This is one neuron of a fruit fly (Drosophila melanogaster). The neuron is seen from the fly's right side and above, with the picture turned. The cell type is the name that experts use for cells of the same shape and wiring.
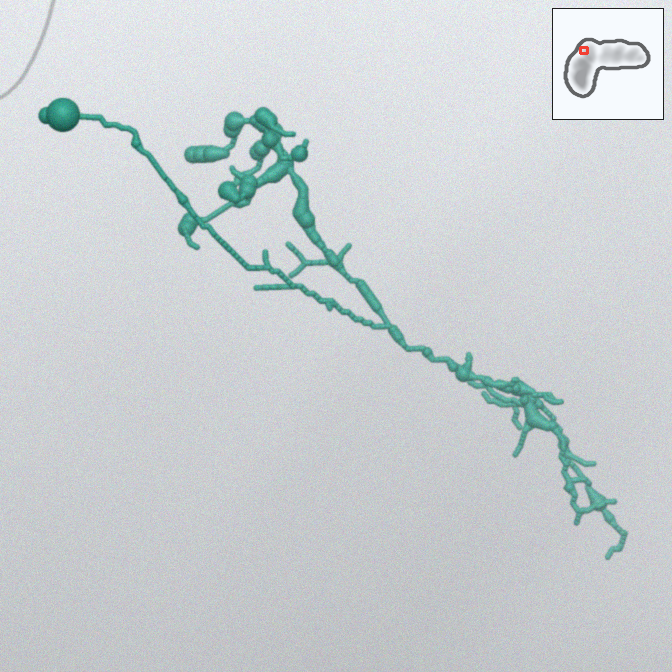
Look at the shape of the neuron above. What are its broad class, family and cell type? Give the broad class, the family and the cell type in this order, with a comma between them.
optic-lobe intrinsic neuron, Mi, Mi13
